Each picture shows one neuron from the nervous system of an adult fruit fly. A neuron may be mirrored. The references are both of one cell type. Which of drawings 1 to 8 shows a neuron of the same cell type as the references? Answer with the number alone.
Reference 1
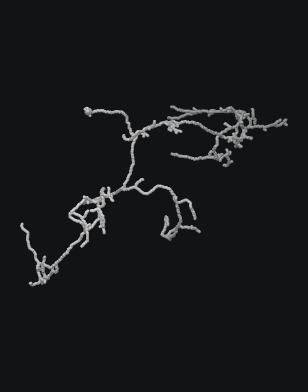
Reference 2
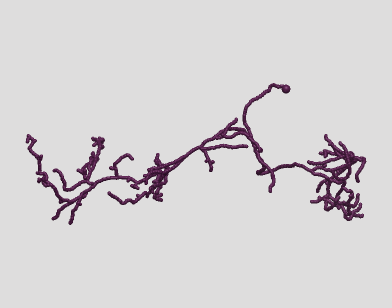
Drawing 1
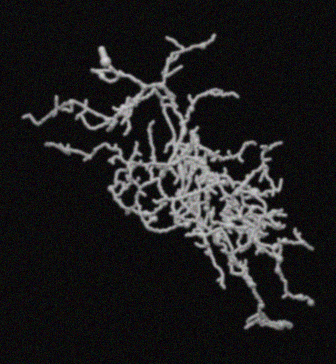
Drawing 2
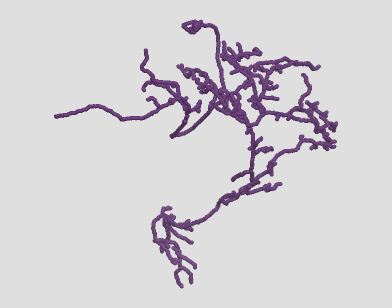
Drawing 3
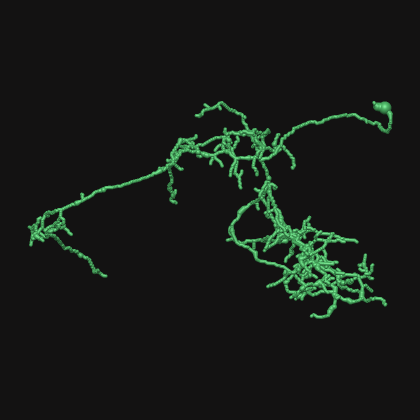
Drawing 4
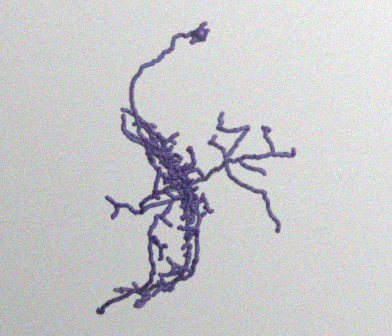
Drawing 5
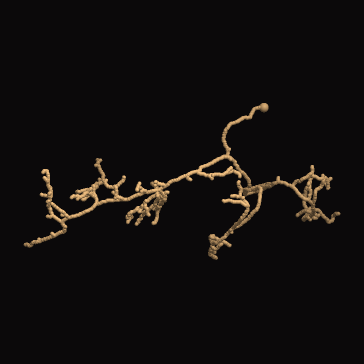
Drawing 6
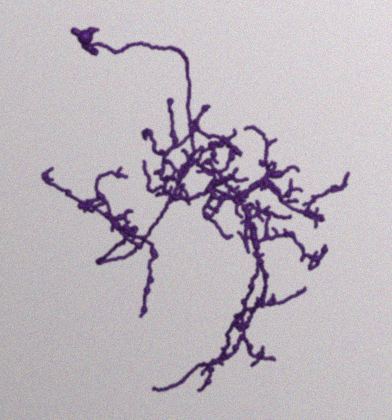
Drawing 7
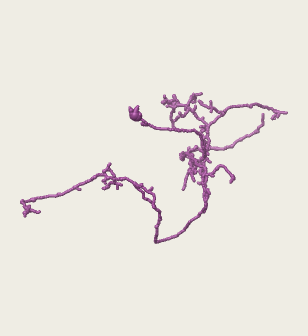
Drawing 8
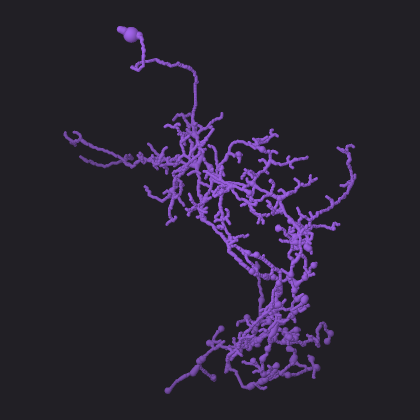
5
